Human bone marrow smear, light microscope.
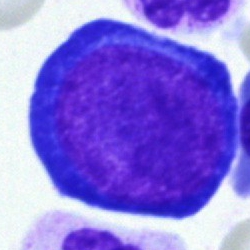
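Proerythroblast, the central cell. Its outline is roughly round, though a few sides are slightly flattened. Fine chromatin is spread evenly through the nucleus, which is encircled by a narrow rim of cytoplasm containing no granules.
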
